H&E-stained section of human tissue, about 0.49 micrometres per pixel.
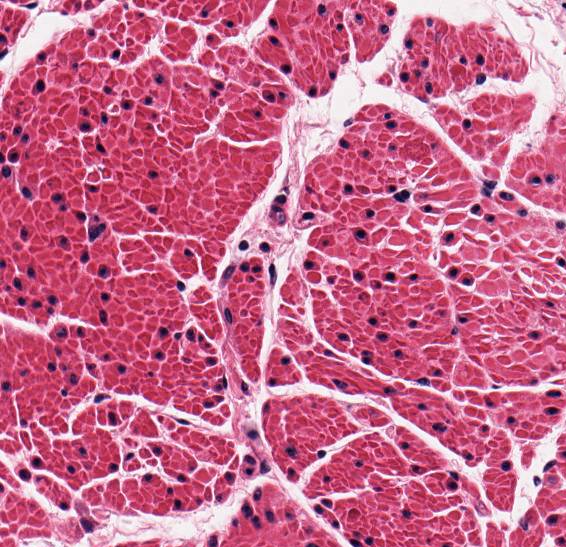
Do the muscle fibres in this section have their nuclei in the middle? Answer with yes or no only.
Yes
